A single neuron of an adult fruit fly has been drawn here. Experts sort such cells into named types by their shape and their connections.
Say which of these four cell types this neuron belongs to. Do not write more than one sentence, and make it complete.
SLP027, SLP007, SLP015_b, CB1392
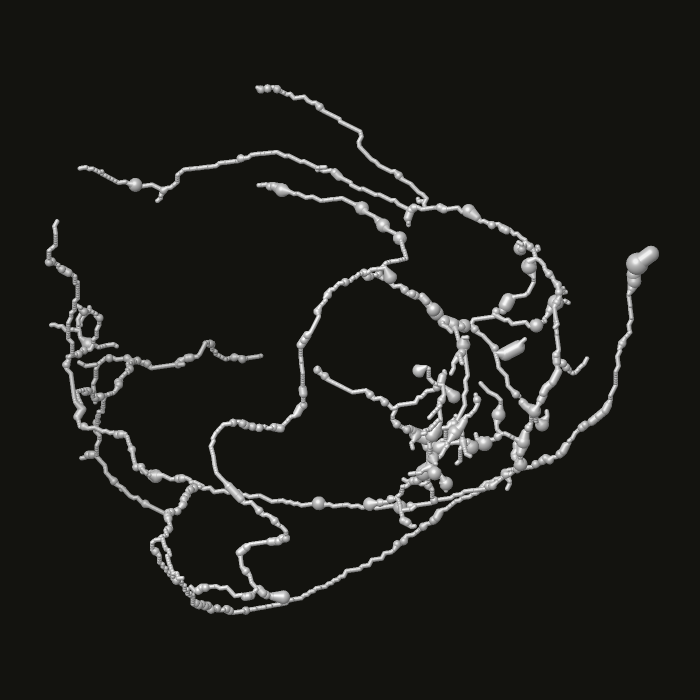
This neuron is of the type SLP007.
